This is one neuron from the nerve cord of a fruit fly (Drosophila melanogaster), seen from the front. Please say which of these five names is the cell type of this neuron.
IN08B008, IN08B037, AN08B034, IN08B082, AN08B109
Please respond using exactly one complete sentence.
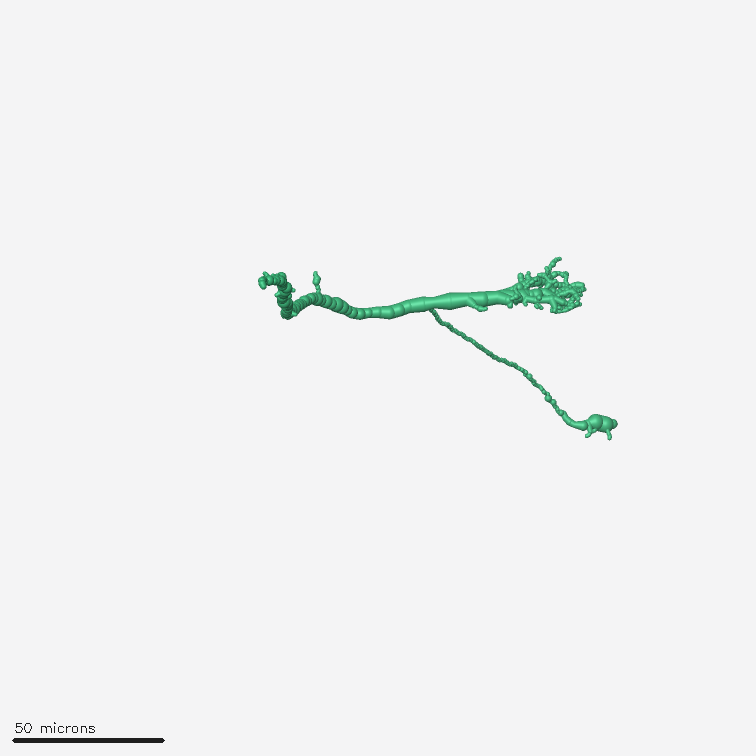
By type, the neuron is IN08B008.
